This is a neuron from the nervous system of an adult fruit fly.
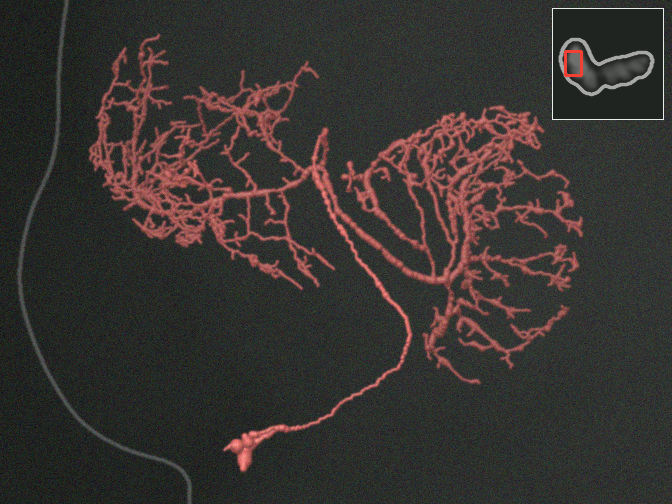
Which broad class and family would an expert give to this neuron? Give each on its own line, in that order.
central-brain intrinsic neuron
hemilineage LALv1_dorsal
